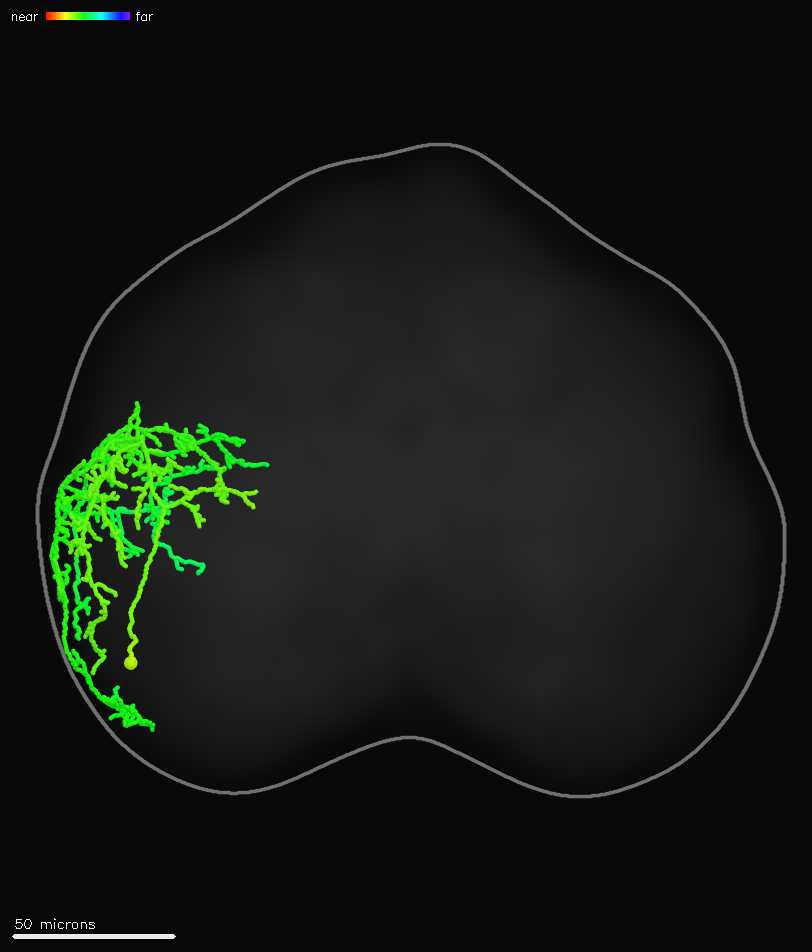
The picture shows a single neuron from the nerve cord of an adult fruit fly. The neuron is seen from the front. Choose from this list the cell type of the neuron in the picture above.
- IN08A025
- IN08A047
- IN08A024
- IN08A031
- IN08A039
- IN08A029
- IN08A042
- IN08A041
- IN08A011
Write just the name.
IN08A031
